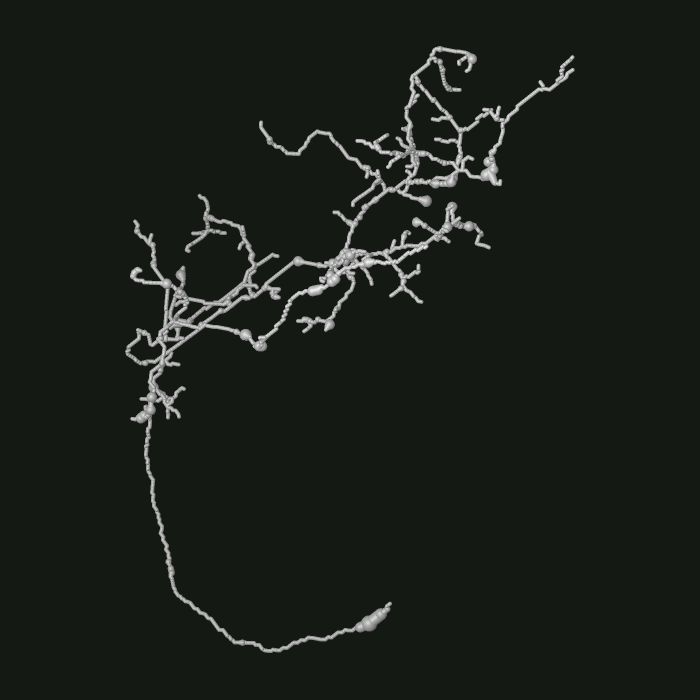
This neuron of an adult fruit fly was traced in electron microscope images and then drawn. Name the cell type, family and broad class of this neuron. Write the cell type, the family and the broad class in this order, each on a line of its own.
IN05B089
hemilineage 05B
nerve-cord intrinsic neuron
